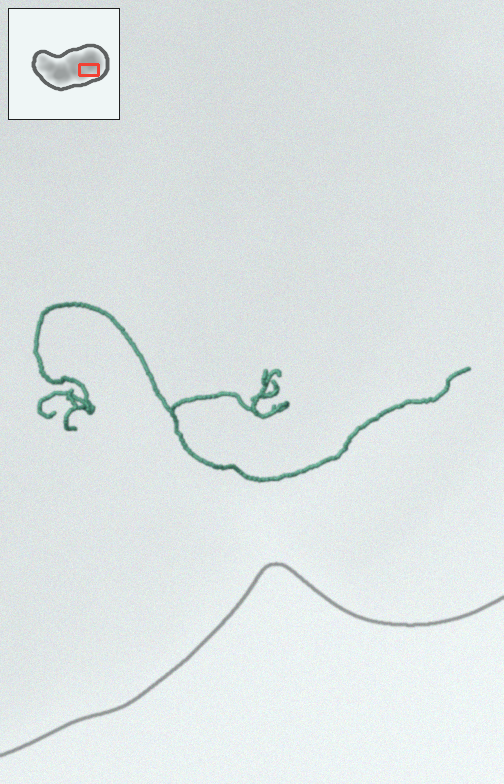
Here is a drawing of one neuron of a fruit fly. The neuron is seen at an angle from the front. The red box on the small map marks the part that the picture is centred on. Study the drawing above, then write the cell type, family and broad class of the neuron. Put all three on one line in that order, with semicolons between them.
ORN_VM5v; class olfactory; sensory neuron entering the brain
